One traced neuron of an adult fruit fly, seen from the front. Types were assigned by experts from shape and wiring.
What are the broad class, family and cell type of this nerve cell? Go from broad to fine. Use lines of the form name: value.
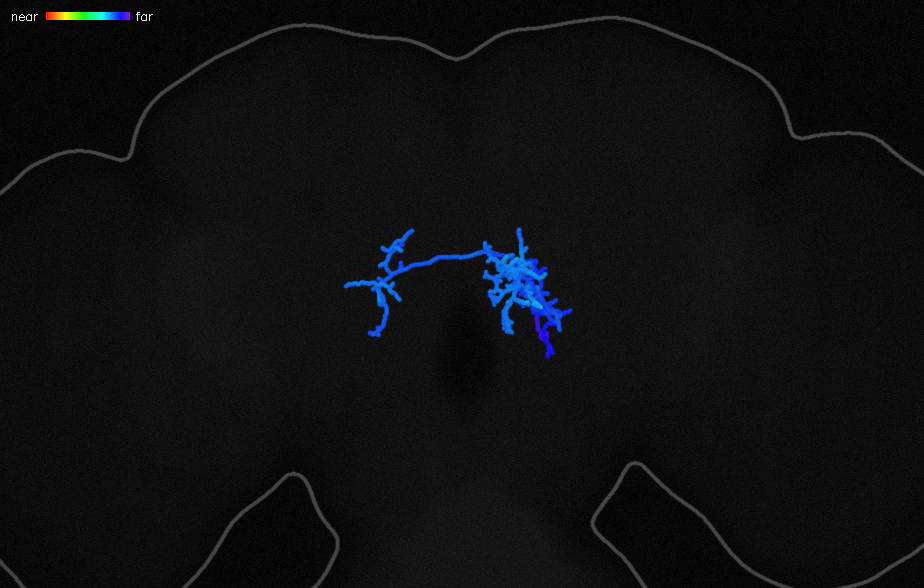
broad class: central-brain intrinsic neuron
family: hemilineage DM6_posterior
cell type: PS285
